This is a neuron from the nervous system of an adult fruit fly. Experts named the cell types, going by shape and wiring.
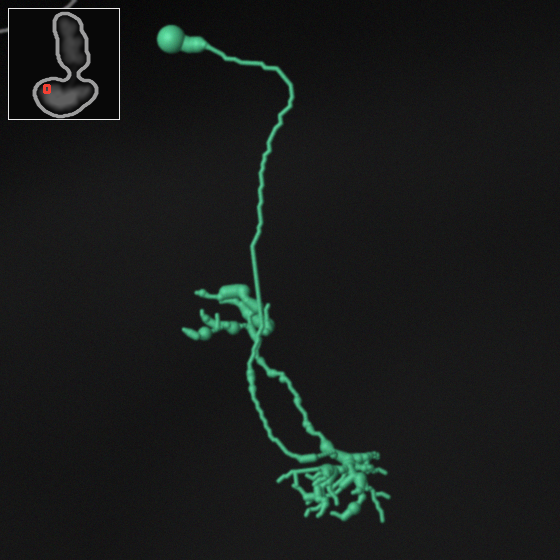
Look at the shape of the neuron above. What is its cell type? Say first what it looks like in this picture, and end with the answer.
It is in the brain and does not reach the nerve cord. As drawn here it is taller than it is wide. This is an optic-lobe intrinsic neuron. The cell type is T5a.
